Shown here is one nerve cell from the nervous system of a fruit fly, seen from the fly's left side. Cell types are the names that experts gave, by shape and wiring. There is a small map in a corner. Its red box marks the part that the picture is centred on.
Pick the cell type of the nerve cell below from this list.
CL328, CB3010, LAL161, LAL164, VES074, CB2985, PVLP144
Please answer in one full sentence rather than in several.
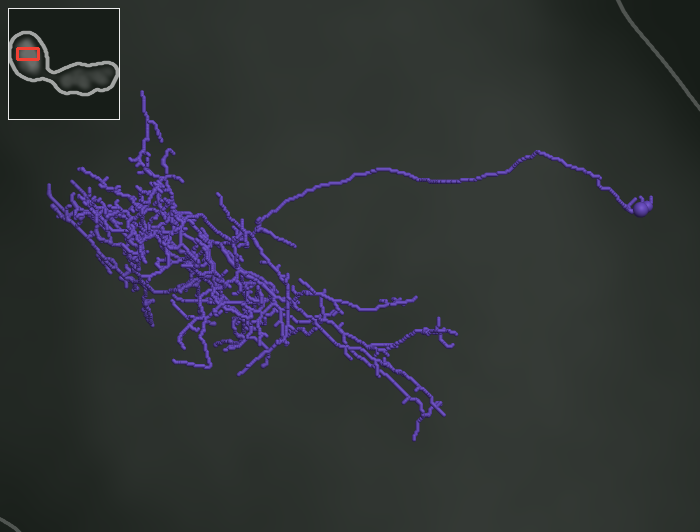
This nerve cell is given the cell type LAL164.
